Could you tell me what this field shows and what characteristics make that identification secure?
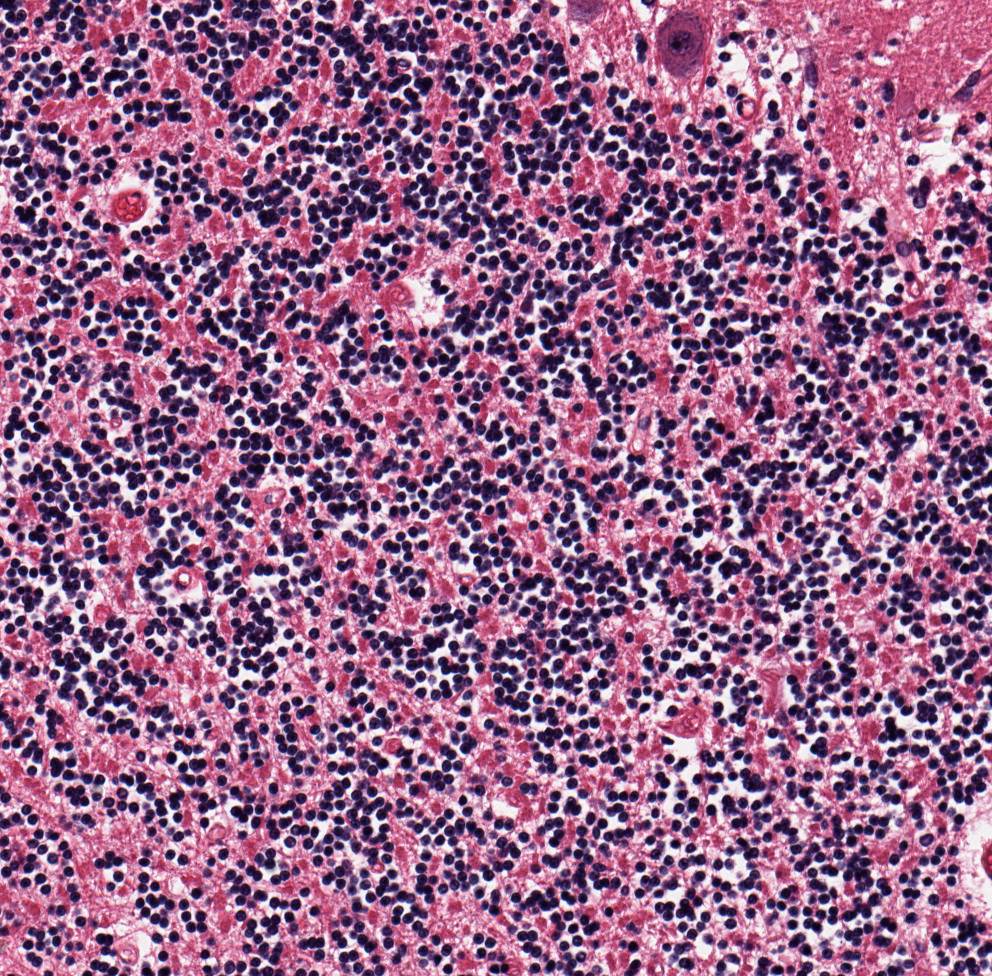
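The granular layer of the cerebellum fills most of the field, its densely packed small cells having round, dark-staining nuclei and scant cytoplasm.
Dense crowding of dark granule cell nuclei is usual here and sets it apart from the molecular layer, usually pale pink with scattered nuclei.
Many small irregular islands of pink, finely fibrillar material lie between the nuclei.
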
